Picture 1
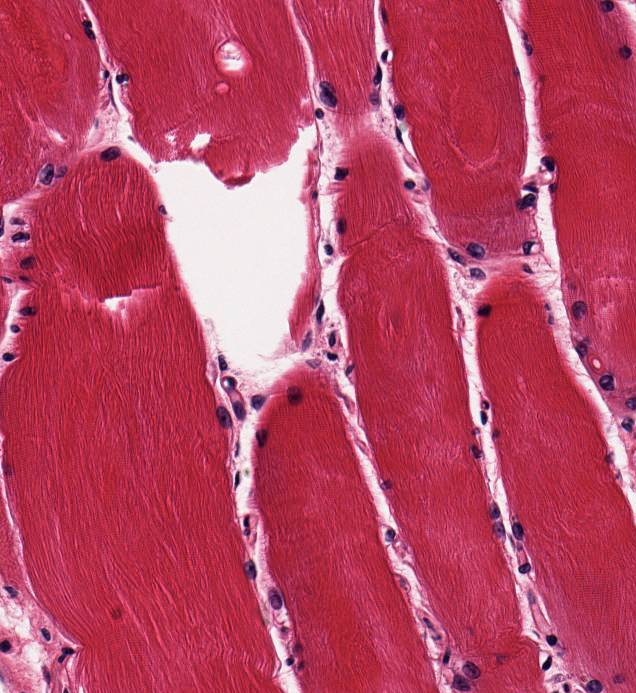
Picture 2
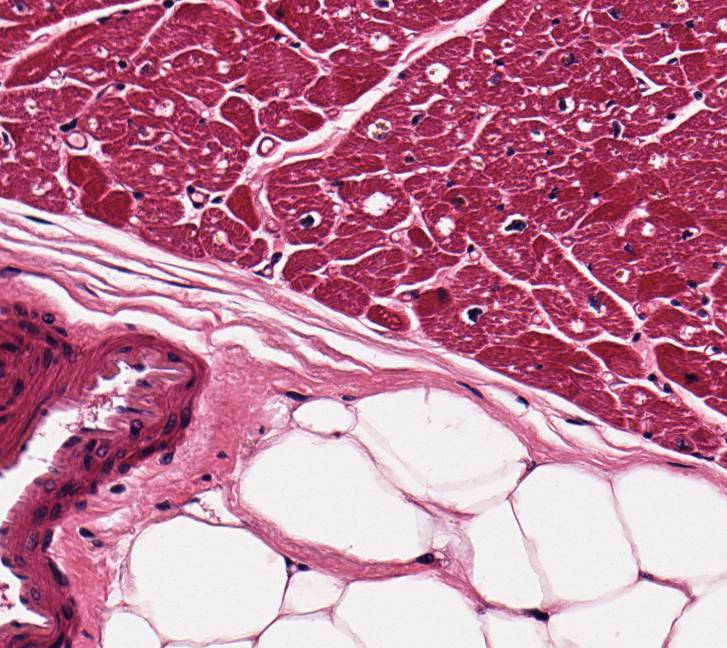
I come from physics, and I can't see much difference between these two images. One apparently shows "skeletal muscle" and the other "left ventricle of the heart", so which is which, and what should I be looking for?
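Picture 1 shows skeletal muscle, and picture 2 shows the left ventricle of the heart. In picture 1 the dark purple oval nuclei lie at the fibre edges and in the gaps between fibres, not in the fibre centres. In picture 2 the nuclei lie in the centre of the fibre profiles, and many fibres show a pale clear zone around the nucleus.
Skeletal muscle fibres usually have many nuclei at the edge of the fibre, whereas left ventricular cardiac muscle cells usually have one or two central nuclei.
The cytoplasm in picture 1 stains deep pink-red, with fine lines running along the length of each fibre. Most muscle fibres in the upper right of picture 2 are cut across and appear as polygonal red profiles. Thin strands of pale pink loose connective tissue with scattered small nuclei run between the fibres of picture 1, and no fat cells are seen there. In picture 2 a band of pale pink fibrous tissue runs diagonally from upper left to lower right, separating muscle above from fat below.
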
